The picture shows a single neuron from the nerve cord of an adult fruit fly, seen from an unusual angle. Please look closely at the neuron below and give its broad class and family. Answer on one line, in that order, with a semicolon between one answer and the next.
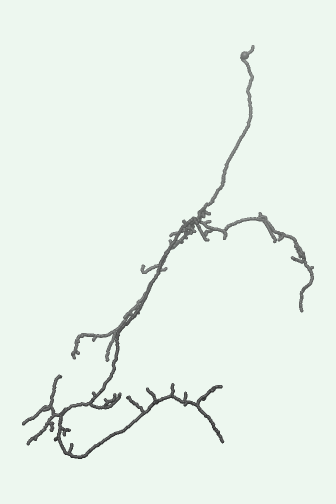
nerve-cord intrinsic neuron; hemilineage 03B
